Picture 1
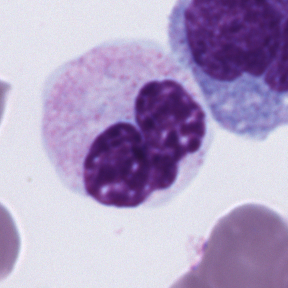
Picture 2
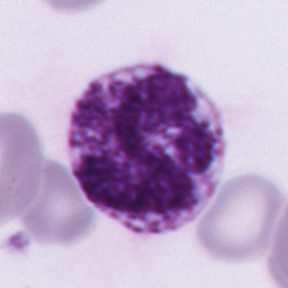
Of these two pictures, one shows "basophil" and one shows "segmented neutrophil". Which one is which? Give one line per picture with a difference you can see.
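The cell in picture 1 is a segmented neutrophil. The cytoplasm is abundant compared with the nucleus.
The cell in picture 2 is a basophil. The cytoplasm forms only a narrow pale rim around the dark mass.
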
